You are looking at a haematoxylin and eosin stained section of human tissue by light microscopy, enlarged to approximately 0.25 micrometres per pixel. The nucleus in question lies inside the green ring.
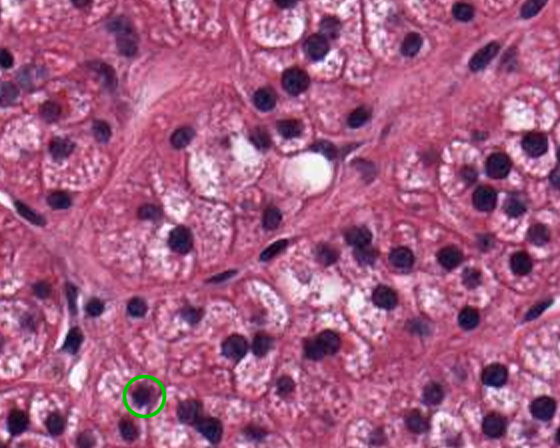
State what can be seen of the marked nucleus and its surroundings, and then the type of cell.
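The nucleus is roughly round to oval and stains dark, about the same size as the nuclei of the neighbouring cells. The nucleus looks fairly evenly dark, with little internal detail visible at this scale. The cell lies closely packed among similar cells in a solid group, with no lumen beside it. The marked cell is an adrenal cortical cell.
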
